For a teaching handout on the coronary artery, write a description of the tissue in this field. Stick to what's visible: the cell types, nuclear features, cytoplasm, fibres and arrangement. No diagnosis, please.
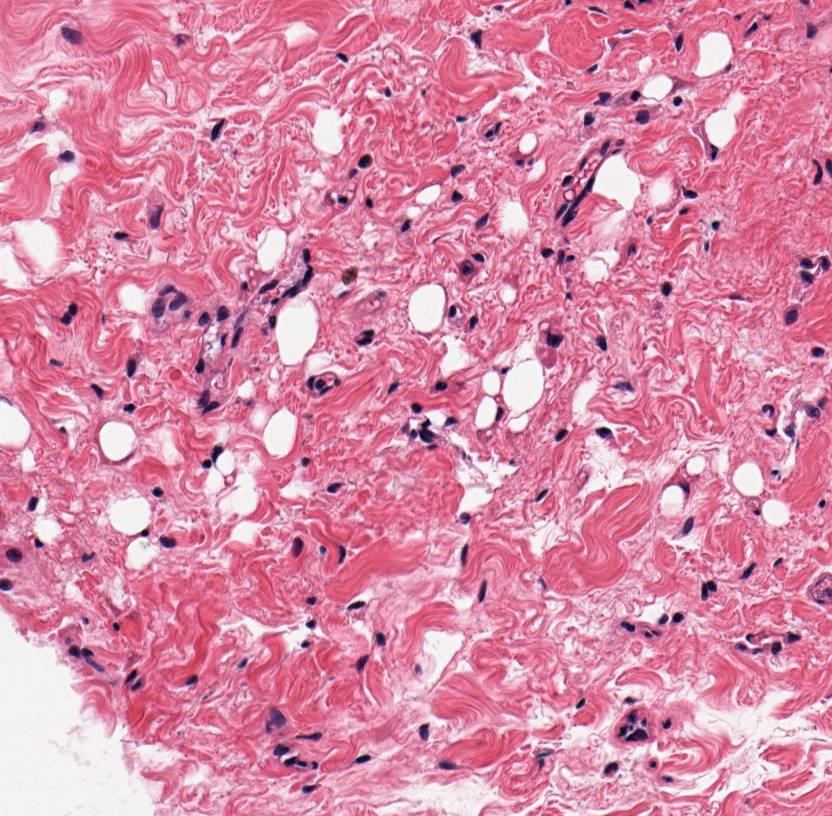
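Wavy, deeply eosinophilic collagen bundles run in many different directions across the field. Between the thick bundles are paler pink areas of fine, wispy, loosely arranged fibres. Small dark spindle-to-oval nuclei are sparse among the bundles. At the lower left corner the tissue ends and empty white background shows.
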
